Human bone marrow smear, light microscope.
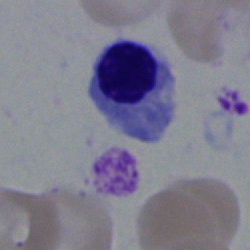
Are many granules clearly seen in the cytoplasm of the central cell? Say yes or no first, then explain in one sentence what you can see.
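No. The cytoplasm shows no granules.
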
